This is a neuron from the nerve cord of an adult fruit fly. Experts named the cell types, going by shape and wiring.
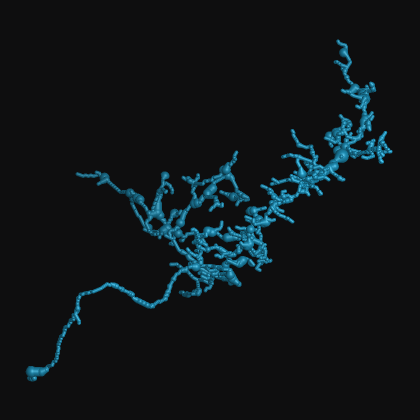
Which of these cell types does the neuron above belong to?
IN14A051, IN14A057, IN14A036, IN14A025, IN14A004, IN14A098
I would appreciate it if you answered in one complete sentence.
The neuron is typed under the name IN14A098.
